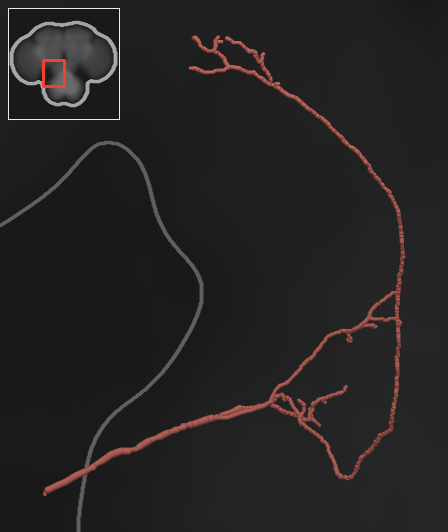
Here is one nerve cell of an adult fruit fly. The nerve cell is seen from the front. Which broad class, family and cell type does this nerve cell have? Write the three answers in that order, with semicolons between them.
sensory neuron ascending to the brain; class mechanosensory proprioceptive; SApp21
